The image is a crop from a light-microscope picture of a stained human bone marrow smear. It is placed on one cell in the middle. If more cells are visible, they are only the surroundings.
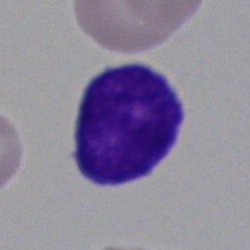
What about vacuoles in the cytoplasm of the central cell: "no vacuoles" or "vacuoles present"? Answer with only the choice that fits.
No vacuoles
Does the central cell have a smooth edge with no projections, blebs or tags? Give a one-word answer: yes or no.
No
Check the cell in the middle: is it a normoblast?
no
